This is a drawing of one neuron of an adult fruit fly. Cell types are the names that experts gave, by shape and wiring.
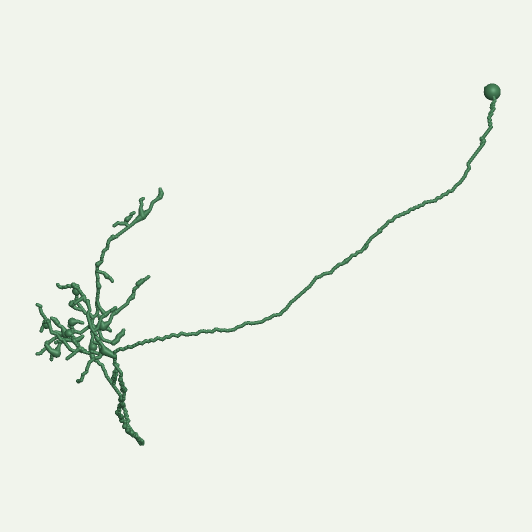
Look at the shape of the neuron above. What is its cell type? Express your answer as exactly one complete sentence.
The cell type held by this neuron is vDeltaA_b.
